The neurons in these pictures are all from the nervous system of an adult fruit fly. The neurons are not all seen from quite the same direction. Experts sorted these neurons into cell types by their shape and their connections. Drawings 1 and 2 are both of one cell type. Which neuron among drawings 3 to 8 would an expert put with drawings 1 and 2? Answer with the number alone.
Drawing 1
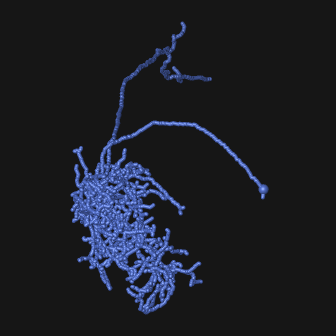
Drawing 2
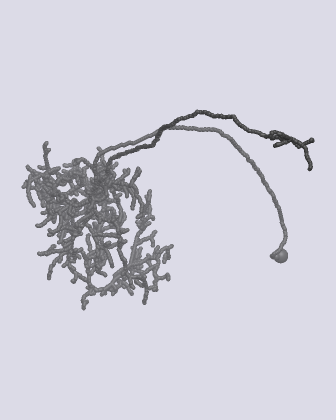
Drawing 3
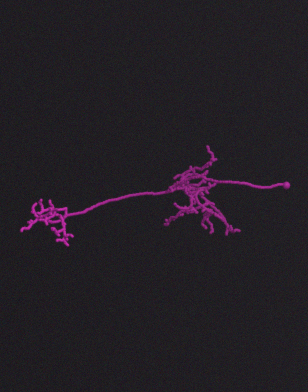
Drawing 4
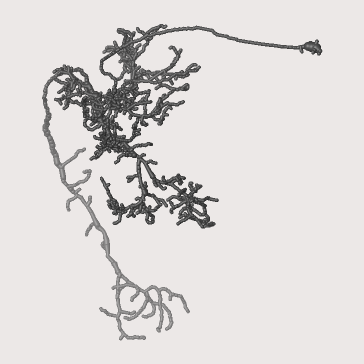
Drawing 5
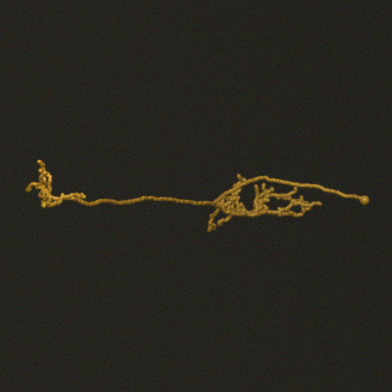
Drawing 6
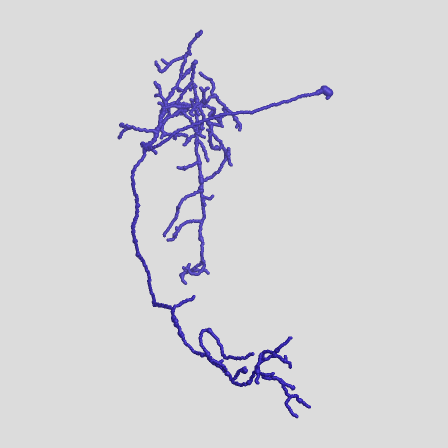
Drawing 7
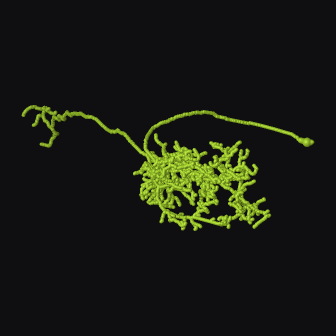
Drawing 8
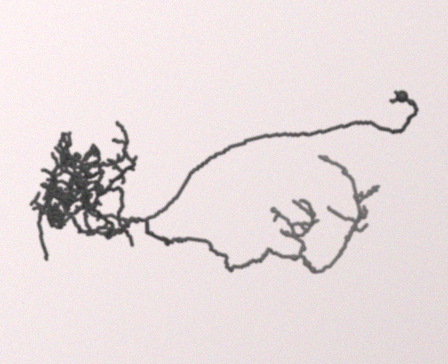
7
